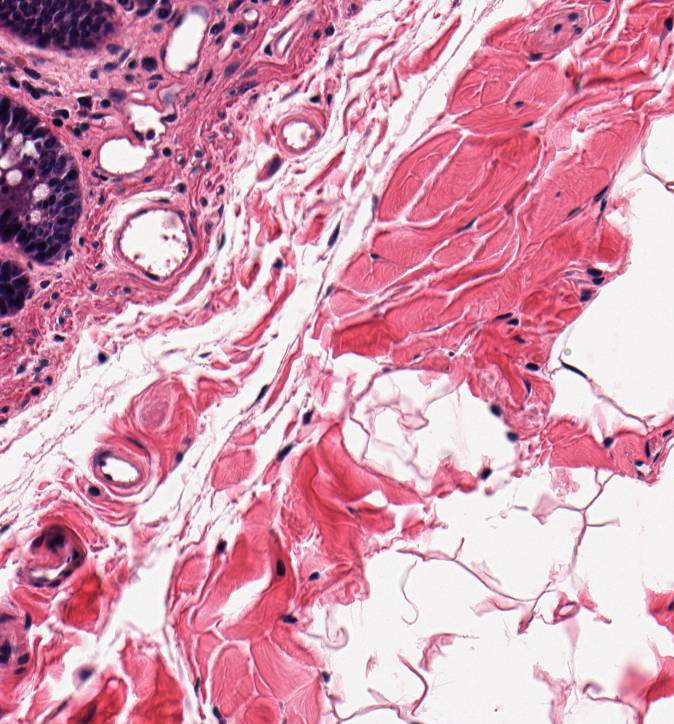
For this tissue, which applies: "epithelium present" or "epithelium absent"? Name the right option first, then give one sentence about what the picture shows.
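Epithelium present. Dark purple glandular epithelium occupies the top left corner of the field.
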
